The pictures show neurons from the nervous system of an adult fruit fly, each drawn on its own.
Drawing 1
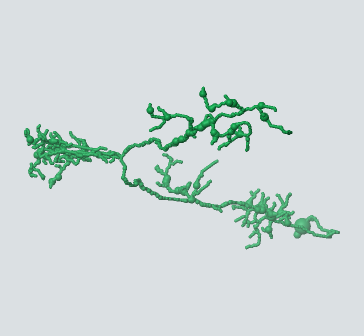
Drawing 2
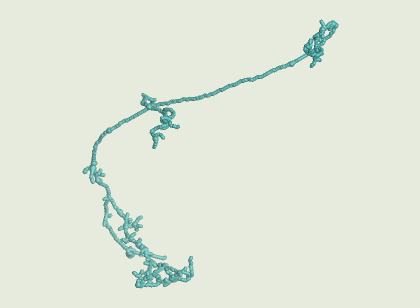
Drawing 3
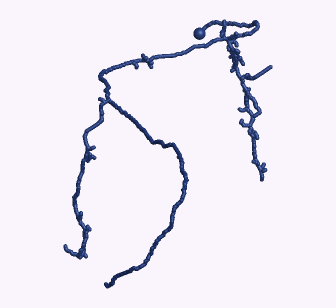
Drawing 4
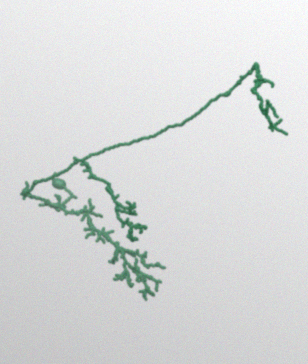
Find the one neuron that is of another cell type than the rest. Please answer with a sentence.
The neuron in drawing 1 is of another cell type than the rest.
